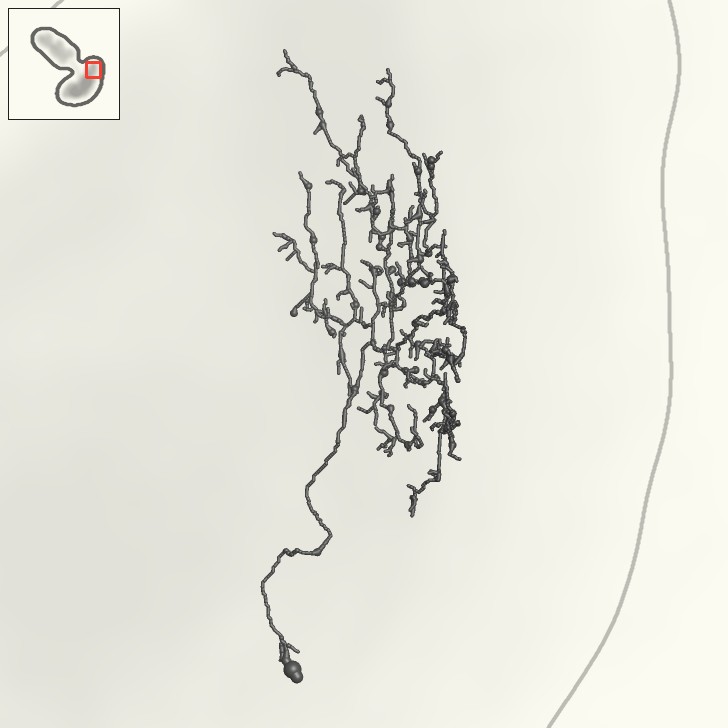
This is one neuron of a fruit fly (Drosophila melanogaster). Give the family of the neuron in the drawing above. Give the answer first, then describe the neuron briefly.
Its family is Cm. Its broad class is optic-lobe intrinsic neuron. It is in the brain and does not reach the nerve cord. The cell body is at the bottom of the picture.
